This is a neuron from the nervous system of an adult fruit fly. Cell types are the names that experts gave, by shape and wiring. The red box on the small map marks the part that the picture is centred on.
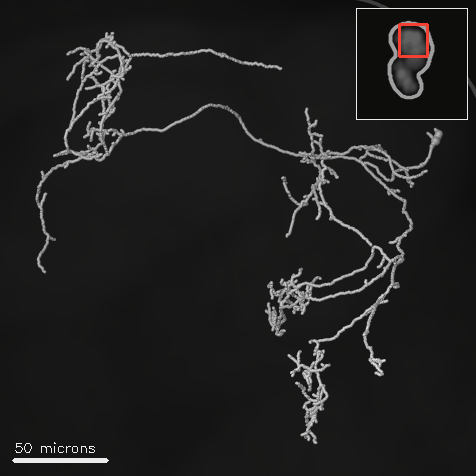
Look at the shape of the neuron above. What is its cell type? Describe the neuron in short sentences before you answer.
From top to bottom in the picture it spans about 200 microns. Dozens of branch ends can be seen. Its broad class is central-brain intrinsic neuron. The cell type is IB115.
